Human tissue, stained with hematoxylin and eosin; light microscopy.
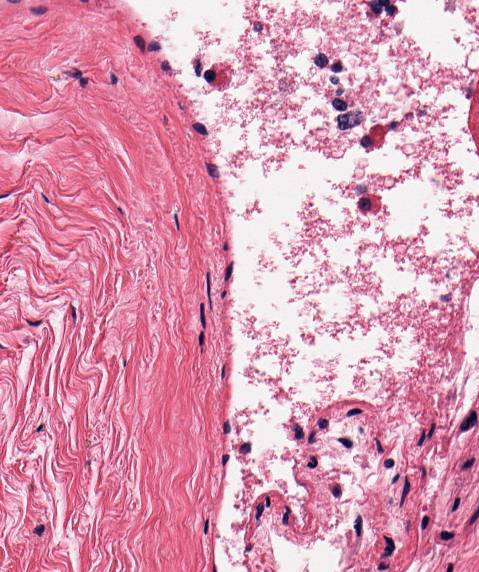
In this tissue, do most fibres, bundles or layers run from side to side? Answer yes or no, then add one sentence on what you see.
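No. The fibres in the left band are wavy and run mainly from top to bottom of the field.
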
